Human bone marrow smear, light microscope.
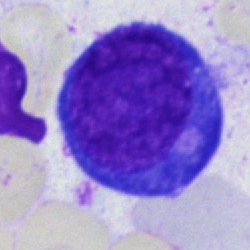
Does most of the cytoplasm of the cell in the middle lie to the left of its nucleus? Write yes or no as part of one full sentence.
No, on the left side of the cell lies its nucleus.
